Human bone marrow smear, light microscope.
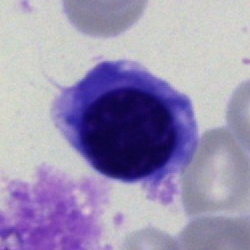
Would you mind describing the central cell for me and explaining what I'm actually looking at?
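Hmm, a thin tail-like projection runs off the upper left edge. The nucleus lies toward the lower right, so the cytoplasm is widest at the upper left. Chromatin dark and dense, deep purple-black; cytoplasm deep blue. So: an erythroblast.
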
